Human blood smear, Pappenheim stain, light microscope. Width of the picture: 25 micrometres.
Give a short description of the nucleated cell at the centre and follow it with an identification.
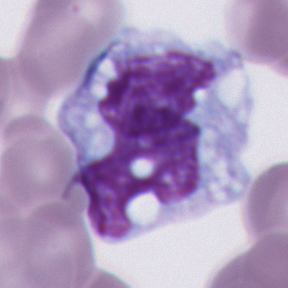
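First, the outline is irregular and uneven, not smoothly round. Second, the nucleus is a single connected mass, not split into separate lobes. Third, the cytoplasm is plentiful and pale greyish-blue. Fourth, round clear spots overlie the lower part of the nucleus. This is a monocyte.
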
